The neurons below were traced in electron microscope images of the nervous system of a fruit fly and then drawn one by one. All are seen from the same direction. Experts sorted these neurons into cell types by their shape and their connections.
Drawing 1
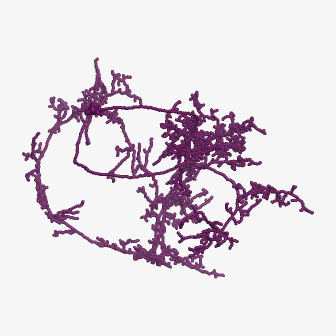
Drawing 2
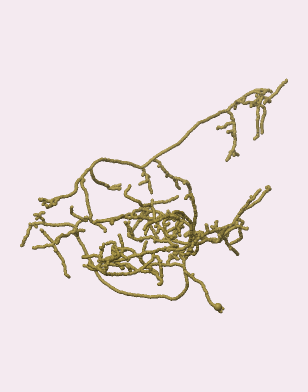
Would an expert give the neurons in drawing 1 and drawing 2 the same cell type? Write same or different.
different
